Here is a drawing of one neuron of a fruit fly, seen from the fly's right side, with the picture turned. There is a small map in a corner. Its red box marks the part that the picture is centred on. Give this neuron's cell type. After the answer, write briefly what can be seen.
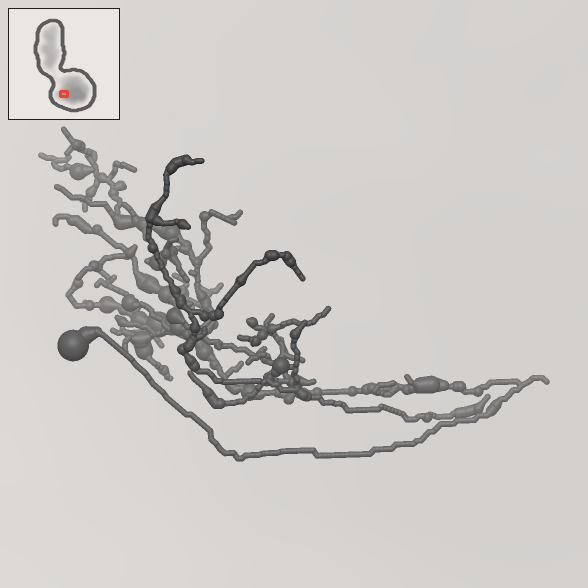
The cell type is Li21. This is an optic-lobe intrinsic neuron. The cell body can be seen on the left of the picture. Dozens of branch ends can be seen.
